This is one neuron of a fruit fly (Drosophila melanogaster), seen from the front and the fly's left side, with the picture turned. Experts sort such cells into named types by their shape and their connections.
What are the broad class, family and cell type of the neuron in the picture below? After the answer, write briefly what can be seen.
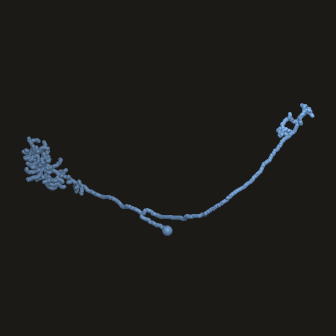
This is a visual projection neuron. The family is hemilineage VPNd2. Its cell type is LC10e. In this view it is wider than it is tall.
